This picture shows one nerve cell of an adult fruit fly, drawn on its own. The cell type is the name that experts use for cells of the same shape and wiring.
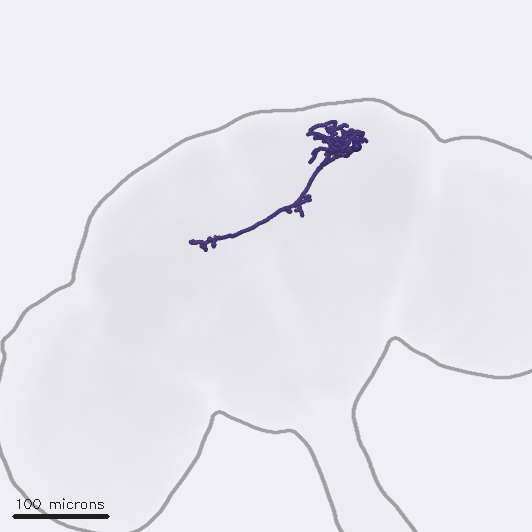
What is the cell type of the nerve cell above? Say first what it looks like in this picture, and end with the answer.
From left to right in the picture it spans about 190 microns. In this view it is wider than it is tall. This is a central-brain intrinsic neuron. Its cell type is CB0361.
